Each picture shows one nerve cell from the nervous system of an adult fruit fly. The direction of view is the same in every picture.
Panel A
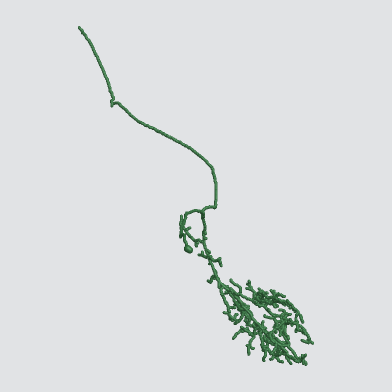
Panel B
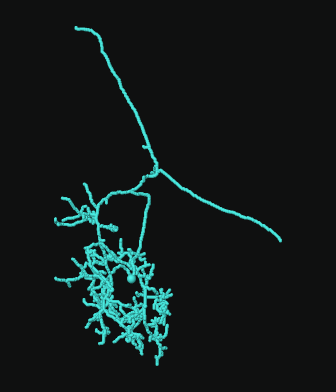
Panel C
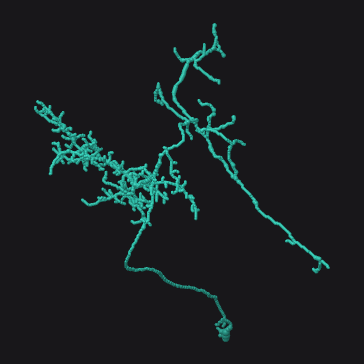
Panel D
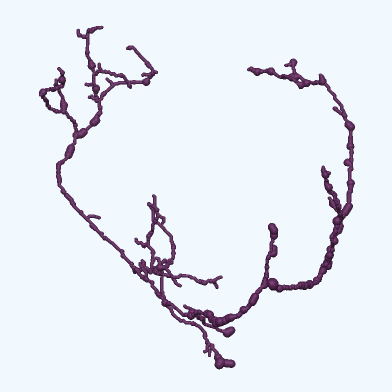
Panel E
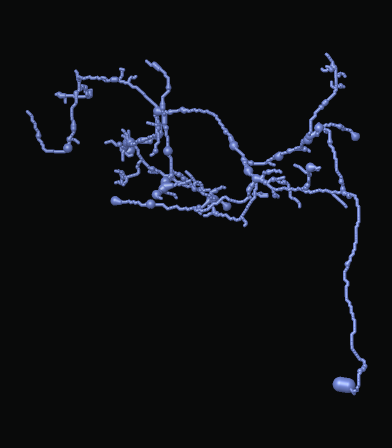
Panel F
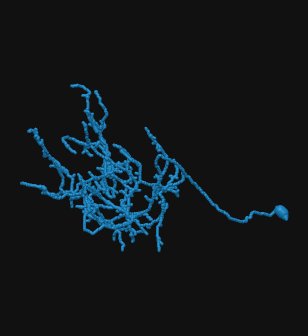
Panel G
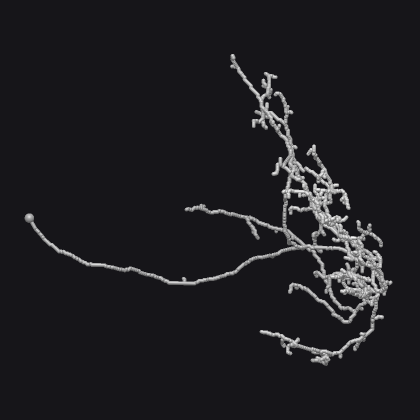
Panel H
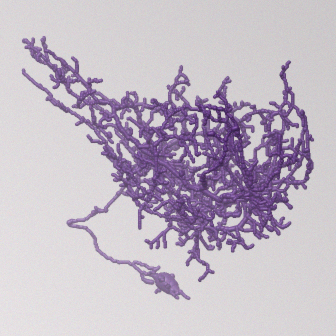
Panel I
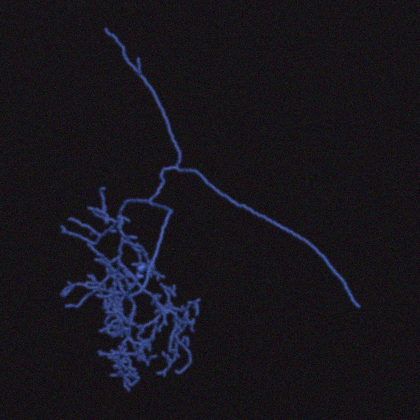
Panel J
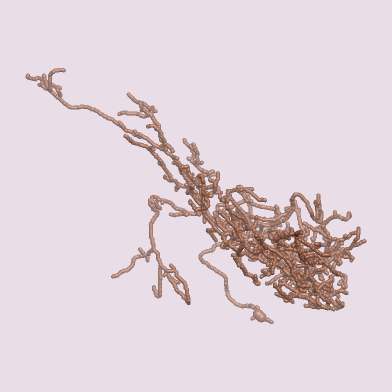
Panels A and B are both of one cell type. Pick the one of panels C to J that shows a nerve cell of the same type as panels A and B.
I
